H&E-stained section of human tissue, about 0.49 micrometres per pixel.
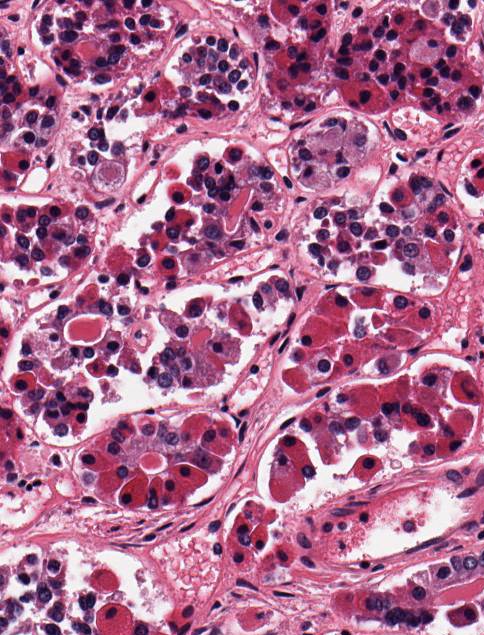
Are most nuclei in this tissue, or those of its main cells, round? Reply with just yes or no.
Yes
